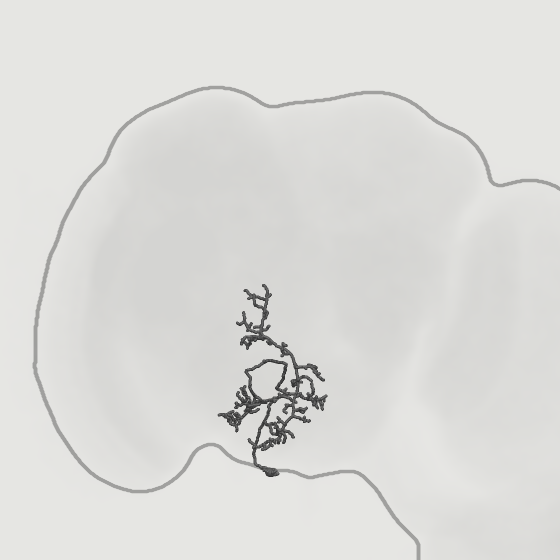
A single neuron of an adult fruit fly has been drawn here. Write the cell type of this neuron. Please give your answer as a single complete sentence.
The neuron is typed under the name GNG146.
